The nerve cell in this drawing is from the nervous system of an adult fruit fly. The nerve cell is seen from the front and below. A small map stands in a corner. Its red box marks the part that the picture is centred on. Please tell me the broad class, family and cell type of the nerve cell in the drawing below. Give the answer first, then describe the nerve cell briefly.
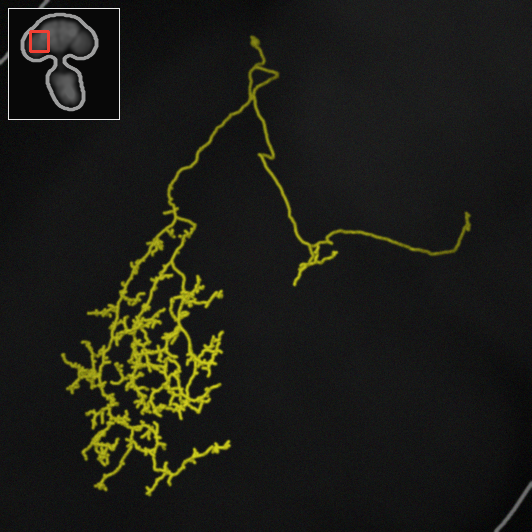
This is an optic-lobe intrinsic neuron. The family is MeLo. Its cell type is MeLo6. The cell body is at the top of the picture. Dozens of branch ends can be seen.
